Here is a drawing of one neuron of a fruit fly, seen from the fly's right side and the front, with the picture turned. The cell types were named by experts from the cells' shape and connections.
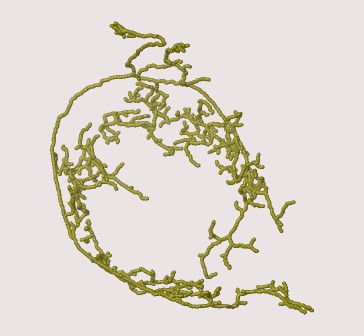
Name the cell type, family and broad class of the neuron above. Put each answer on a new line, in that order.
IN19A045
hemilineage 19A
nerve-cord intrinsic neuron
